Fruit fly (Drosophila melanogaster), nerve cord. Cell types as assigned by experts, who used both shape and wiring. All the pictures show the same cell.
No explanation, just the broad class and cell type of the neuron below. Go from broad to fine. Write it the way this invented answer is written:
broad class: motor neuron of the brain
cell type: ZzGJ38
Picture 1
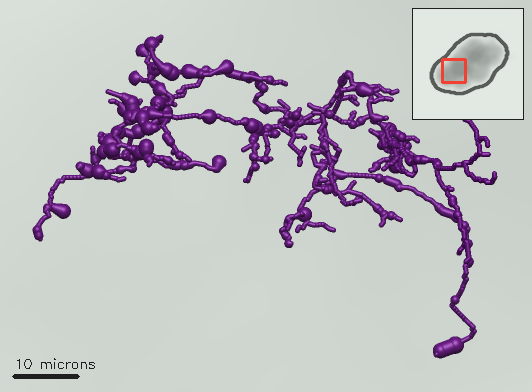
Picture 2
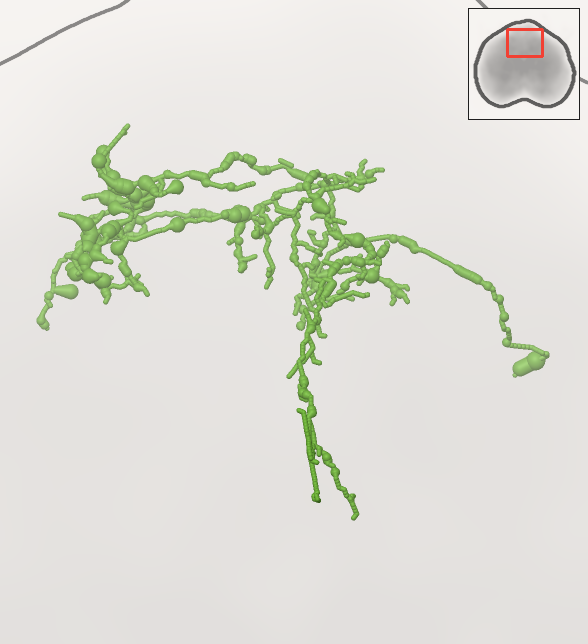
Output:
broad class: nerve-cord intrinsic neuron
cell type: INXXX450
